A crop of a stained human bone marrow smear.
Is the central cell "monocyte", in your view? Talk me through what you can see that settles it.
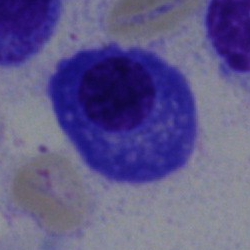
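Item one, the outline: roughly oval, with a slightly bumpy edge. Item two, the nucleus: off-centre, lying toward the top of the cell, with dense, dark purple chromatin. Item three, the cytoplasm: deep blue, with many small pale spots, most of them below and to the right of the nucleus, and no distinct granules. Checking the names against this list, the deep blue cytoplasm goes with plasma cell.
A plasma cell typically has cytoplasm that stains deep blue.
The off-centre nucleus goes with plasma cell as well.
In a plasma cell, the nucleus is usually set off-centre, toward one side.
Monocyte does not fit; the cell is a plasma cell.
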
